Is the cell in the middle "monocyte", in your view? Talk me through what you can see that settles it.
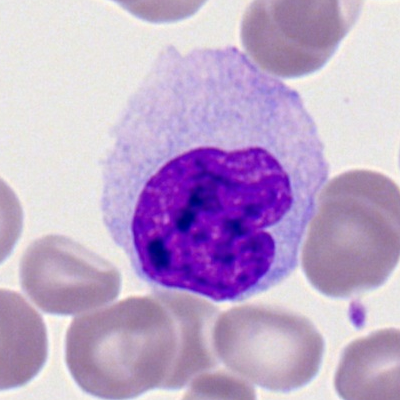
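Outline: irregular, with a slightly ragged edge along the top. Nucleus: it has a distinct notch cut into its right side and sits in the lower part of the cell. Cytoplasm: pale greyish lilac, with only fine, faint granularity and no coarse granules. Neighbours: a red cell abuts the right edge.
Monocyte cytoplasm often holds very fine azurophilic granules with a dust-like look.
The fine, faint granularity here agrees with that, so it speaks for monocyte.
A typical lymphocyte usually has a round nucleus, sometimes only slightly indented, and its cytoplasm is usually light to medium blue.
Against lymphocyte stand the distinct notch in the nucleus and the greyish lilac tint of the cytoplasm. Monocyte fits this cell.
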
